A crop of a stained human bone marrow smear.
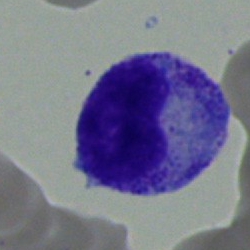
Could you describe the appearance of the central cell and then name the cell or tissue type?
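Left part of cell occupied by nucleus. Shallow indentation on nuclear border facing cytoplasm. Fine purple granules scattered through cytoplasm. Small pale bleb projecting from lower left edge. Metamyelocyte.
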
